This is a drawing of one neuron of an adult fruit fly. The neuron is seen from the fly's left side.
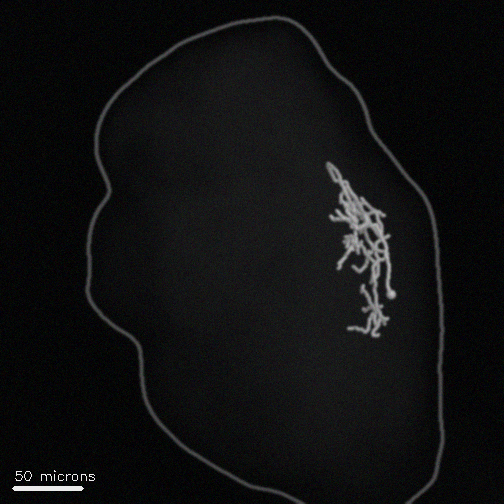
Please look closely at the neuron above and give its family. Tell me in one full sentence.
Family assignment for this neuron is hemilineage DM6_posterior.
